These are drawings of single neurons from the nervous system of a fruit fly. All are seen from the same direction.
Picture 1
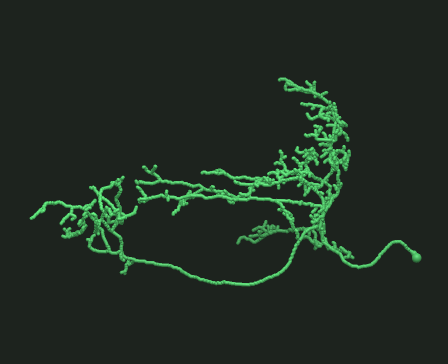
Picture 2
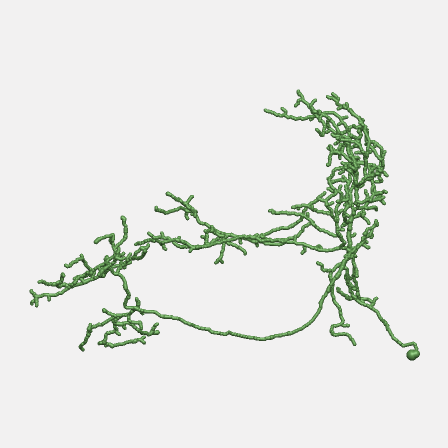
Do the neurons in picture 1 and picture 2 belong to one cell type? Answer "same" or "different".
different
